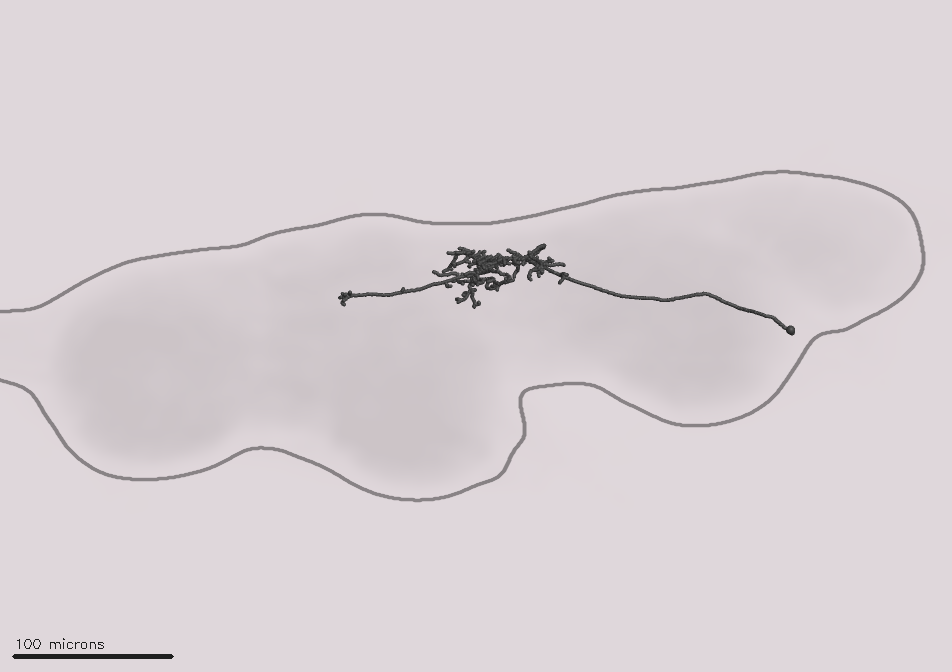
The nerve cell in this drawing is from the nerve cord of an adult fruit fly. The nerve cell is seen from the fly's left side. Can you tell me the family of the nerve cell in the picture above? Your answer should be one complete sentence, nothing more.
This nerve cell has hemilineage 06A as its family.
